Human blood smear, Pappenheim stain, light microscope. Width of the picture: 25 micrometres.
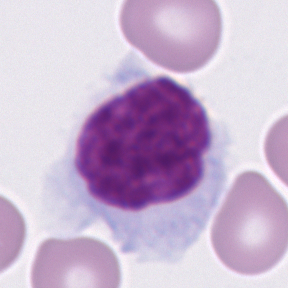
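Hairy cell, central in the stained blood smear: the outline is irregular, its edge ragged and frayed. The nucleus, about 12 micrometres across, sits toward the top, with most of the pale blue cytoplasm below it. Looking closer, no nucleoli show in the nucleus.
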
